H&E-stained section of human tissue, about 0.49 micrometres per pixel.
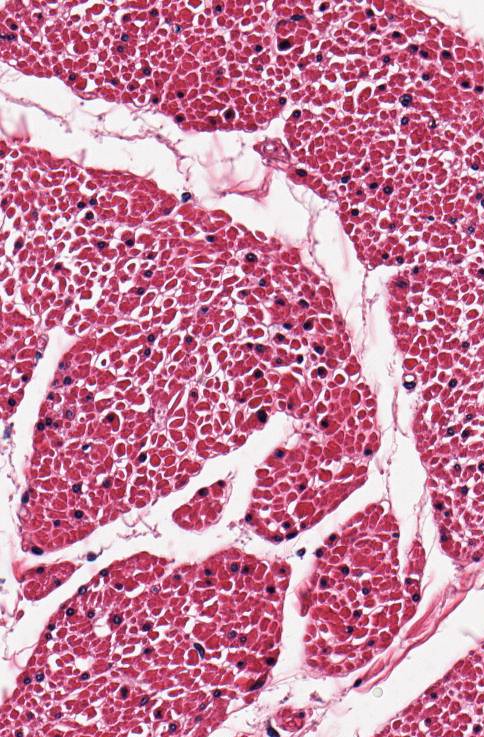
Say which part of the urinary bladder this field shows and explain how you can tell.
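What you are looking at is smooth muscle. Notice how the fibres gather into several separate bundles, divided by white clefts running across the field, with thin, wispy pink connective-tissue strands crossing those spaces. Most fibres are cut across, so they appear as small, closely set polygonal profiles, and their cytoplasm stains a deep, even red.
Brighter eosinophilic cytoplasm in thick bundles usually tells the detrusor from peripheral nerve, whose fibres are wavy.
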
